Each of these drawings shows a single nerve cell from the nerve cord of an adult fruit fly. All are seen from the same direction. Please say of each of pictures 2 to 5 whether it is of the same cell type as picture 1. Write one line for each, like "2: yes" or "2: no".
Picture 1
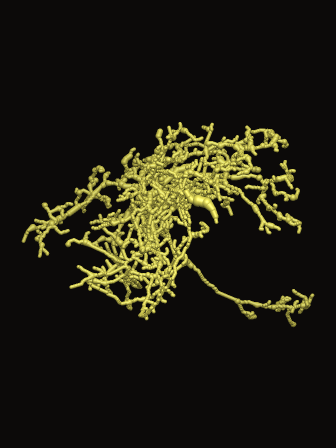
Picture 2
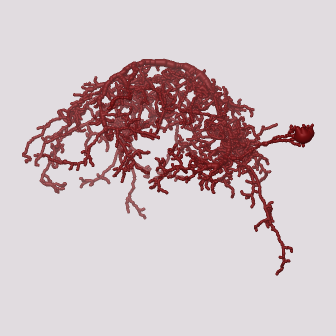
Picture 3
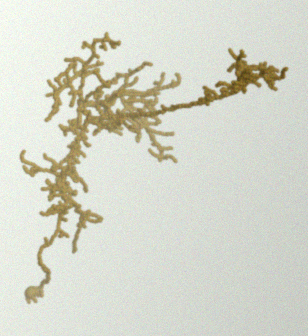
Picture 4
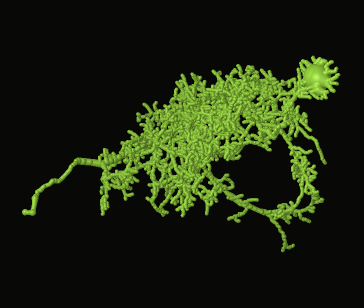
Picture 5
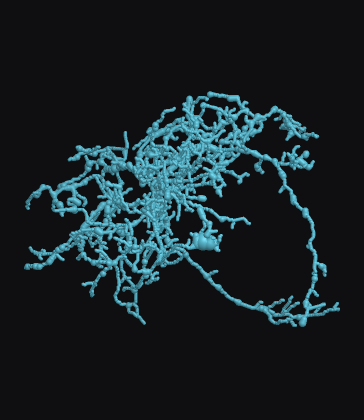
2: no
3: yes
4: no
5: yes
